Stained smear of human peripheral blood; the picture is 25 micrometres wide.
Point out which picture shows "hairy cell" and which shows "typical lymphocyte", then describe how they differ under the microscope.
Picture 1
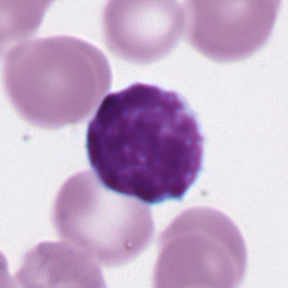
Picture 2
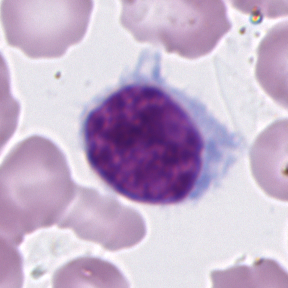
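Picture 1 is the typical lymphocyte, and picture 2 is the hairy cell. Start with the nucleus: in the typical lymphocyte it's round, with no indentation or lobes, about 10 micrometres across, and it fills about 90% of the cell's area.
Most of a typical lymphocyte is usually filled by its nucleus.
The hairy cell's nucleus is oval instead, about 11 by 9 micrometres, with a smooth outline and no indentation.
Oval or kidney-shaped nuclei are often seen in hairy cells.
The chromatin looks different too: in the lymphocyte it's dark purple and coarsely clumped with paler patches between the clumps, while in the hairy cell it's mottled, with darker purple clumps separated by paler areas. You won't find any nucleoli in the lymphocyte's nucleus. In the lymphocyte, the cytoplasm is only a very thin pale blue rim, easiest to see along the right and lower edge, and it shows no granules.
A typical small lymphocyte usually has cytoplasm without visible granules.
The hairy cell's cytoplasm is pale blue as well, but it forms a thin rim on the left of the nucleus and a broader one on the right, and it holds no vacuoles.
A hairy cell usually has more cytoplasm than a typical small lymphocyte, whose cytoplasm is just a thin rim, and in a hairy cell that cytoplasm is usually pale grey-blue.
Then look at the edges: the lymphocyte is round with a slightly uneven edge, whereas the hairy cell's border is ragged with fine hair-like projections.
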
